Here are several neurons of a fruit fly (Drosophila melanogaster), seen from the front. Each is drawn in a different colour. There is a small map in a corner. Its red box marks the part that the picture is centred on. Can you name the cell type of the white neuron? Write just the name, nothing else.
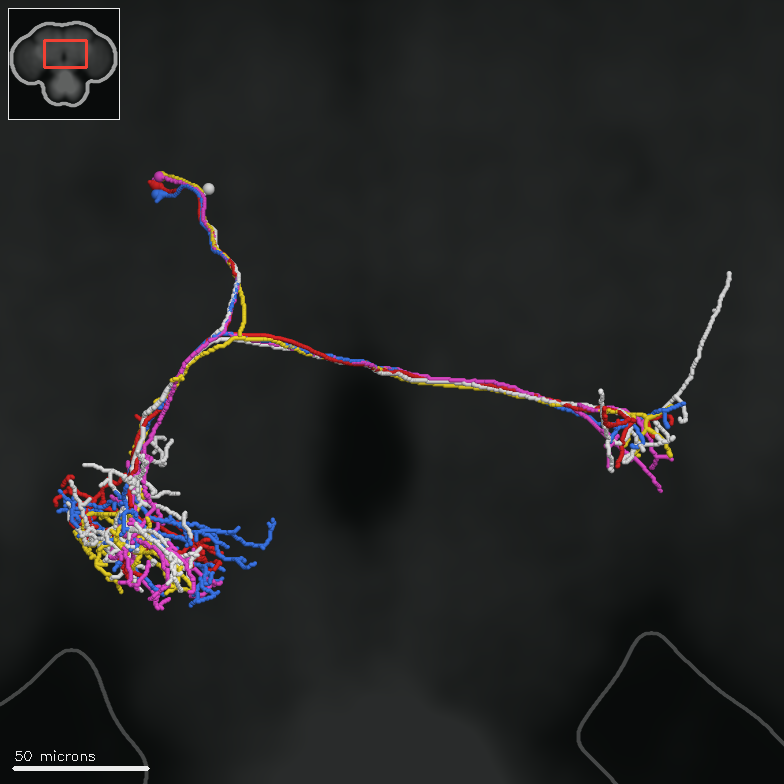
CB2585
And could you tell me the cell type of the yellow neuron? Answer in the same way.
CB4104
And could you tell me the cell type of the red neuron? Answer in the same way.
CB1493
